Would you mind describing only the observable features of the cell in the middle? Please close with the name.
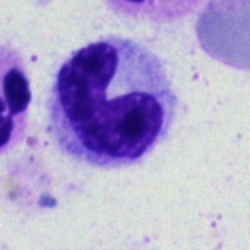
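The nucleus is curved in a horseshoe form, with a deep notch that opens toward the upper right. No nucleolus can be made out within it. Around the nucleus lies a moderate rim of pale greyish-lilac cytoplasm, which contains no vacuoles. The cell is a band neutrophil.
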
